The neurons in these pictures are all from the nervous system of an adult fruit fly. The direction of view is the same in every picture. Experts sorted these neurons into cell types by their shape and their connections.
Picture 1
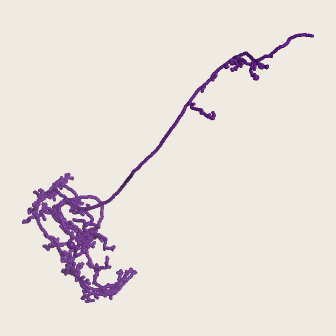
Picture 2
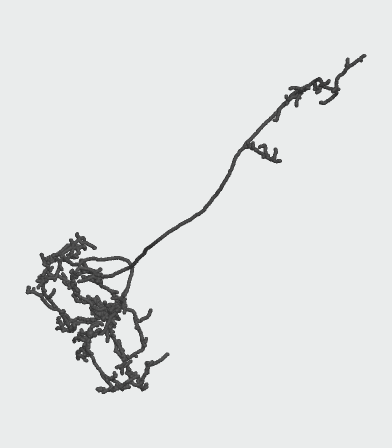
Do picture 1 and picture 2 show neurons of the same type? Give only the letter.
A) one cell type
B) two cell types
A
